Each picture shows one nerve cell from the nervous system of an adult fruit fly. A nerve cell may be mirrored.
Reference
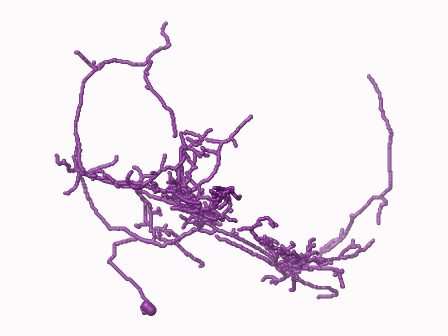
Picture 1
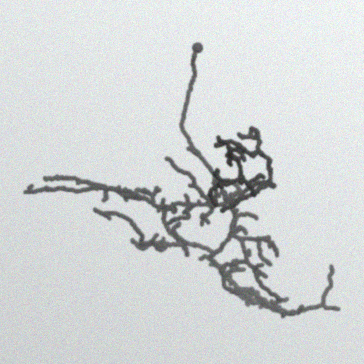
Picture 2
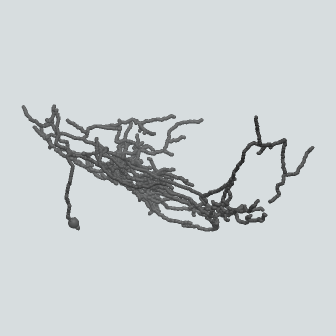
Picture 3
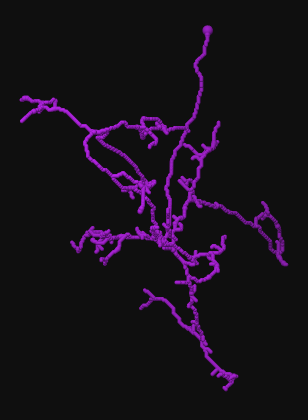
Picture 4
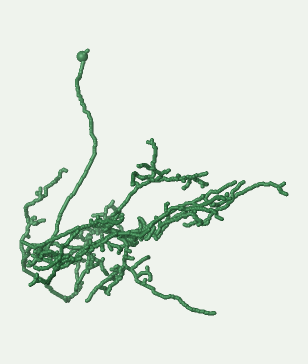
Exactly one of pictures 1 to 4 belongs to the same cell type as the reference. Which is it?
2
